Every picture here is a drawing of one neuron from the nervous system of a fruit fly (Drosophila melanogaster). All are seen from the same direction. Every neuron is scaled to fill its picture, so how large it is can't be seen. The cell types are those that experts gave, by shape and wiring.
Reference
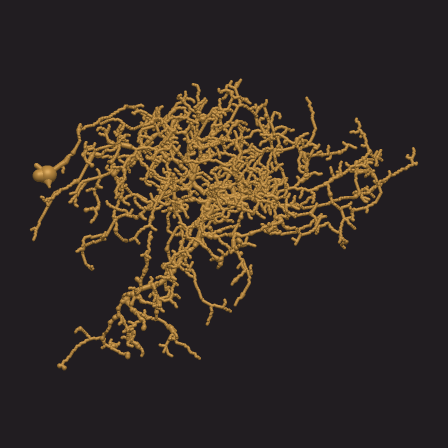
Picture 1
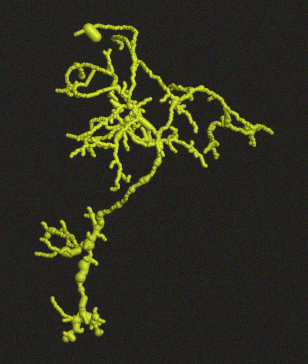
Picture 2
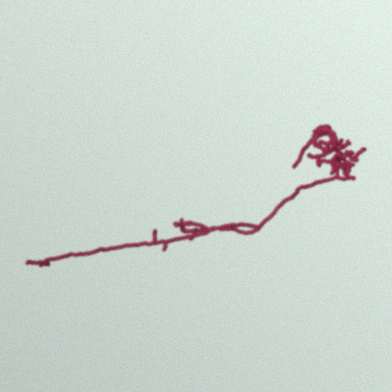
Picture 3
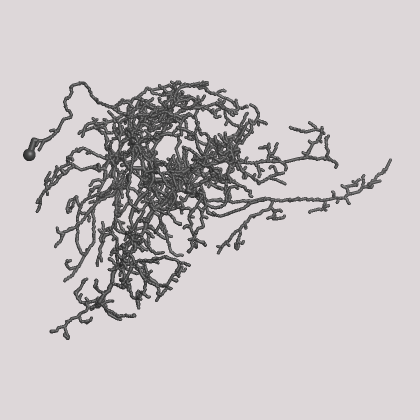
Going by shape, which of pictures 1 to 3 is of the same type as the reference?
Picture 3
